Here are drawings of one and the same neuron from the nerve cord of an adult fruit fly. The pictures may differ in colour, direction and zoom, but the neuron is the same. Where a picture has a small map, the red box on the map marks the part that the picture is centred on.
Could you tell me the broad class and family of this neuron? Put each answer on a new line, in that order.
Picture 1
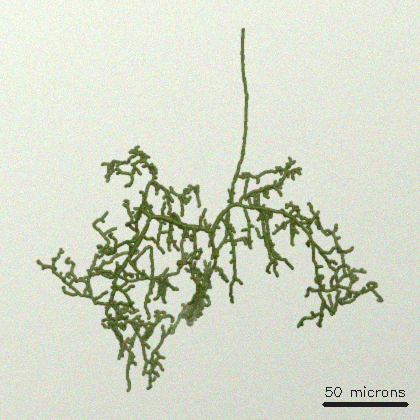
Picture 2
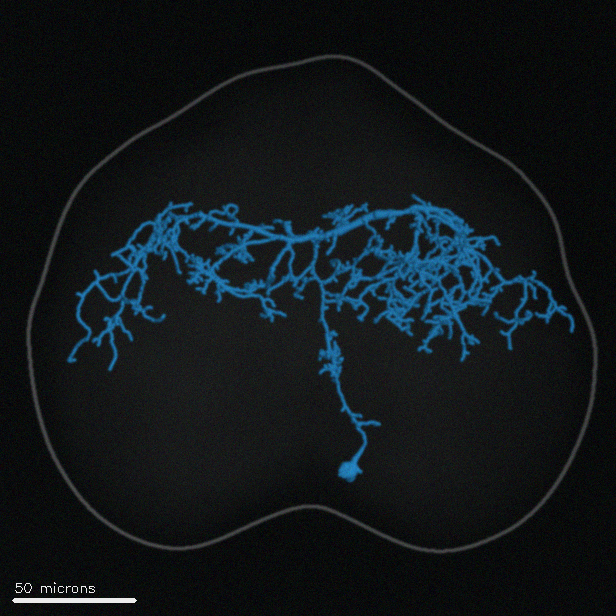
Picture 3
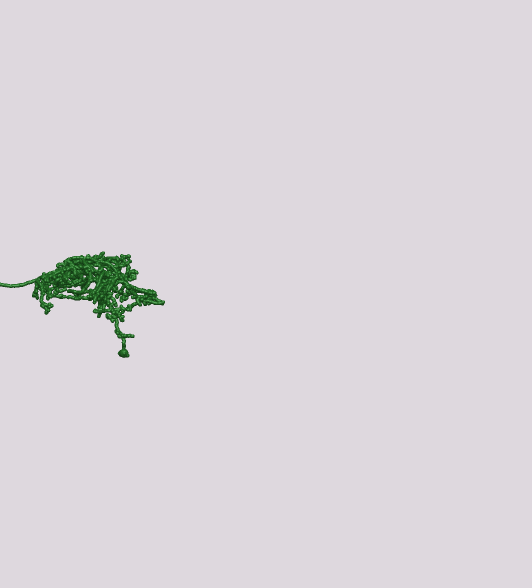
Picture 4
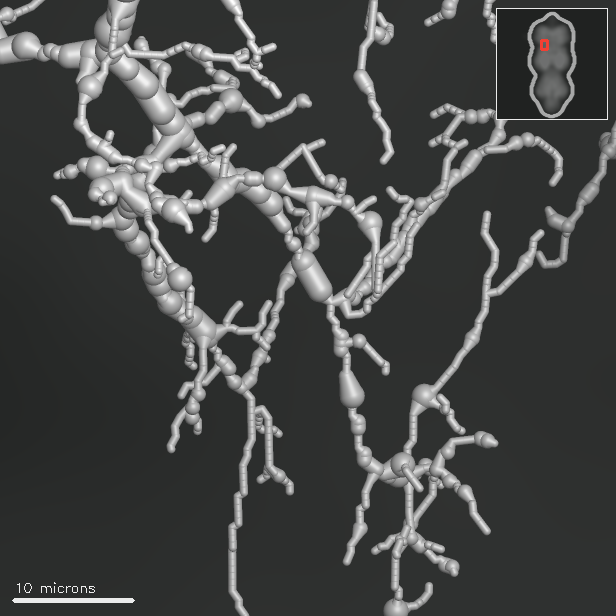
ascending neuron
hemilineage 27X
